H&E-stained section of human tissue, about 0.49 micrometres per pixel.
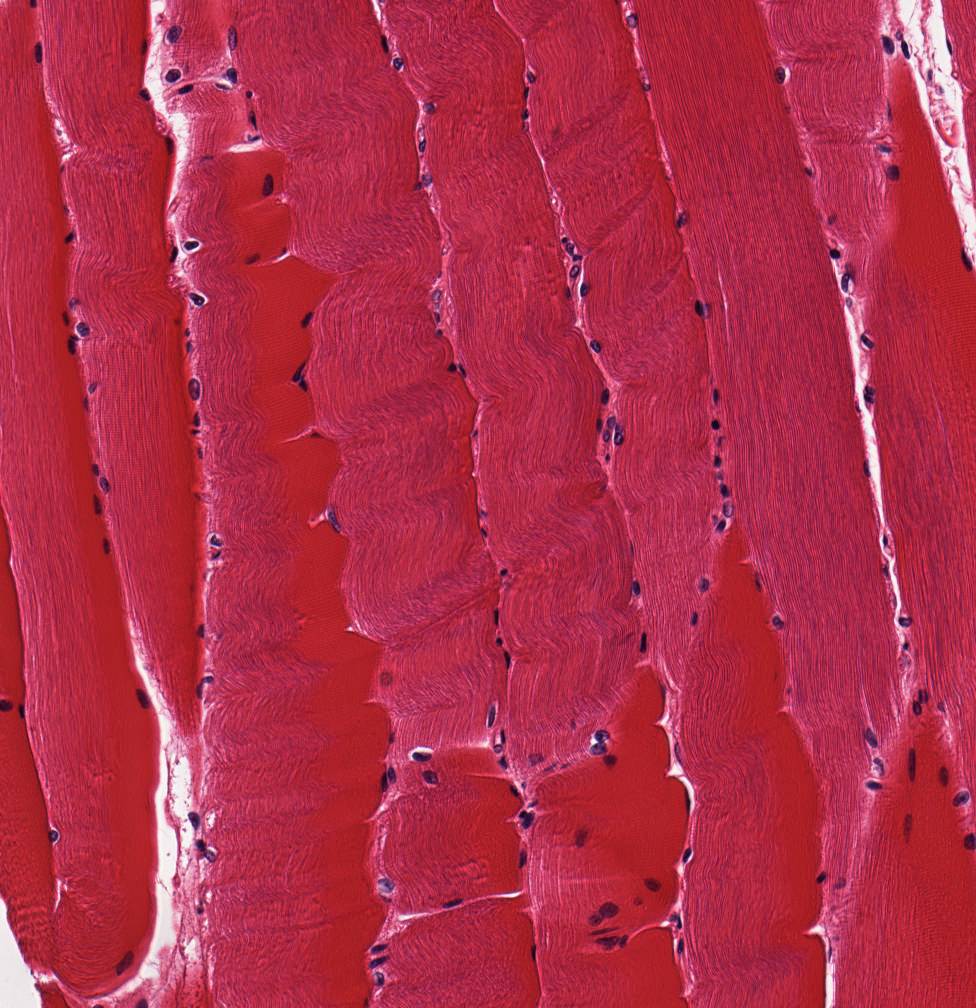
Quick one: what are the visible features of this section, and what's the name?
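You'll see long parallel muscle fibres running from the top to the bottom of the field. Their nuclei are small, dark and oval, sitting at the edges of the fibres. The cytoplasm stains a strong red with eosin. In the middle, several fibres have wavy, rippled outlines. It's skeletal muscle.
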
